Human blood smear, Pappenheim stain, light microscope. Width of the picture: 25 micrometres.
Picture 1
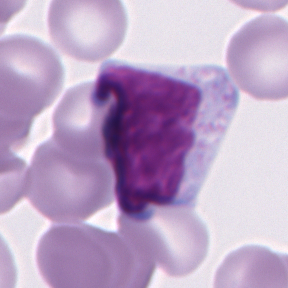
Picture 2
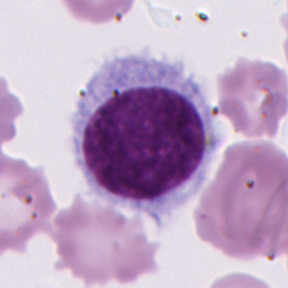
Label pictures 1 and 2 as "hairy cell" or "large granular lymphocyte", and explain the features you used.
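Let's take them one at a time: picture 1 is the large granular lymphocyte, and picture 2 is the hairy cell. Look first at the cytoplasm of each. In picture 1, fine reddish-purple granules are scattered through a pale blue-grey band on the right side of the nucleus, while in picture 2 the pale greyish-blue cytoplasm holds no distinct coloured granules.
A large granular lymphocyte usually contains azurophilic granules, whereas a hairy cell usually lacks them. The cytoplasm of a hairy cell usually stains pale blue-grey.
Then follow the edge of each cell: picture 1 has an angular outline with fairly straight edges, but in picture 2 the border is ragged, with fine hair-like projections all around. Finally, compare the nuclei: in picture 1 the nucleus is about 13 by 9 micrometres, and its upper left corner folds over into a small hook, while in picture 2 it is round, about 10 micrometres across, with dark purple, fairly evenly dense chromatin that is faintly mottled and shows no distinct nucleoli.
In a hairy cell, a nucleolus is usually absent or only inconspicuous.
Neither cell shows vacuoles in its cytoplasm.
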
